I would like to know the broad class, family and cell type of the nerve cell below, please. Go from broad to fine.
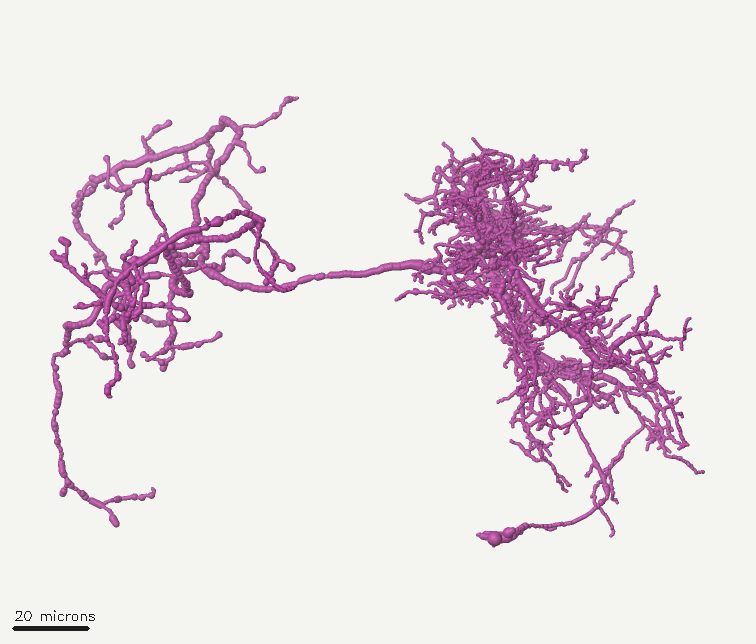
ascending neuron; hemilineage 07B; AN07B003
